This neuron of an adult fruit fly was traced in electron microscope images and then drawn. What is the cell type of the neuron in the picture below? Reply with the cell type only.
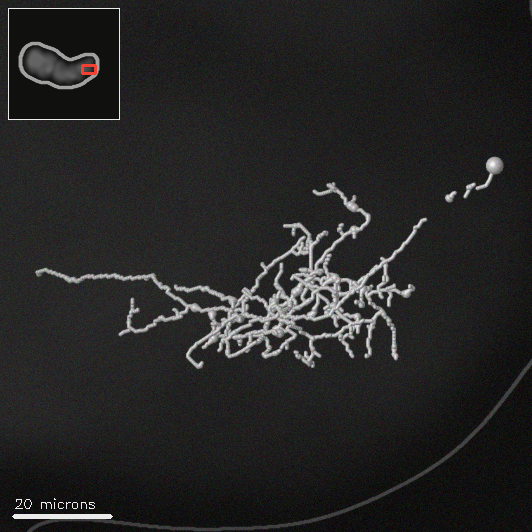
IN01B084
